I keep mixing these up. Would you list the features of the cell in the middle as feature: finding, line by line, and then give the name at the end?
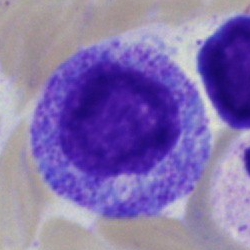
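Outline: round and smooth all the way around.
Nucleus: set a little off-centre, toward the top of the cell.
Cytoplasm: a blue-grey ring circling the nucleus on every side.
Granules: many purple ones, crowding the cytoplasm.
Name: myelocyte.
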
